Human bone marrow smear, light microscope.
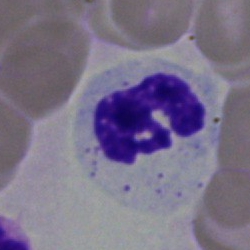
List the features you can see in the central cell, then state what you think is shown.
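The cell has a roughly round, smooth outline. Its chromatin is dense and dark purple, broken by a few small paler spots. The cytoplasm is abundant and pale greyish-blue, with a few small dark purple granules scattered through it, mostly below the nucleus. The cell is a segmented neutrophil.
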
